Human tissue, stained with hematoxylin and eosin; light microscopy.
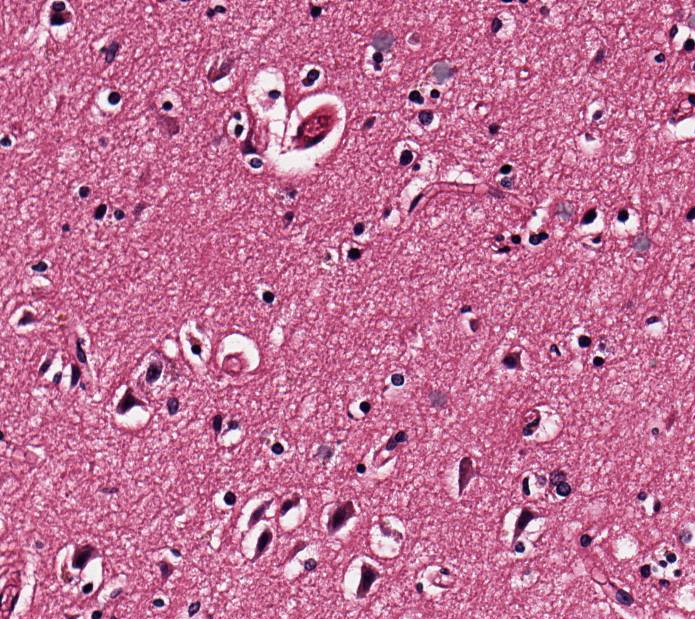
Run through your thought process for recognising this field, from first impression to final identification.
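The field shows cerebral cortex, a finely granular, pale pink fibrillary matrix with no epithelium or glands.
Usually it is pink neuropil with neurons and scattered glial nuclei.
Neuronal cell bodies are present, most in empty clear spaces.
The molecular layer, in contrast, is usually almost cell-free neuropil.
Small round, densely dark nuclei, many with a narrow clear rim, are scattered evenly.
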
